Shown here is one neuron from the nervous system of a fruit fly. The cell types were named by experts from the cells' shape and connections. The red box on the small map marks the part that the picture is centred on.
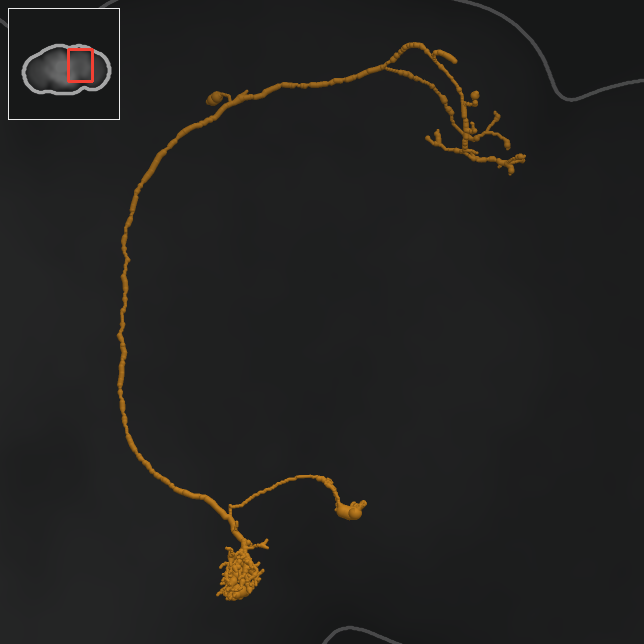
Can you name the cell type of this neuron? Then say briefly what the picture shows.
The cell type is VA5_lPN. This is a central-brain intrinsic neuron. In this view it is taller than it is wide.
